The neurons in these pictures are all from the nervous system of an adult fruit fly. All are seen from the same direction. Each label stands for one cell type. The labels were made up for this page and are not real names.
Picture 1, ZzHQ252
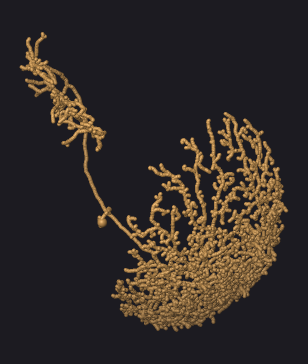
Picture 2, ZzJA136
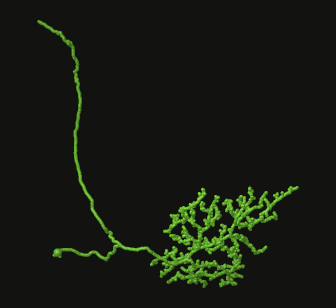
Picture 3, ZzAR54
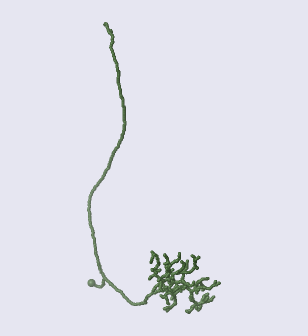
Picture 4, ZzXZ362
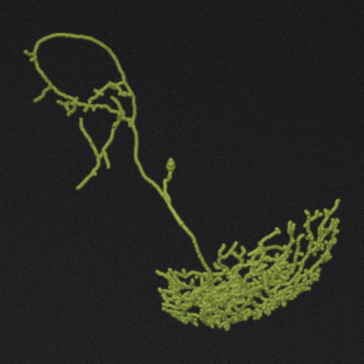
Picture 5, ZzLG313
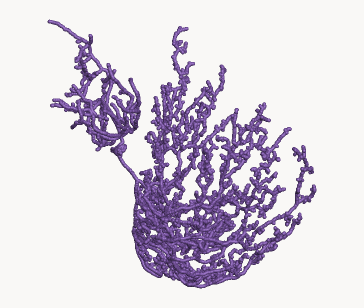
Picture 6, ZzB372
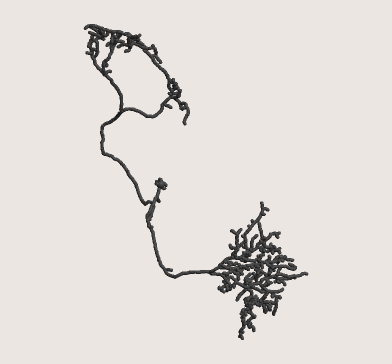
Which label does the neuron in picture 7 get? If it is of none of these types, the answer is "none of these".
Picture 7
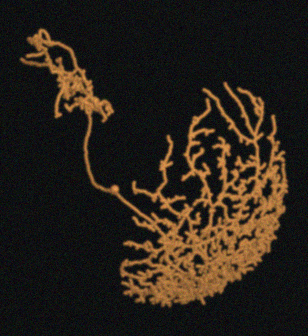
ZzHQ252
